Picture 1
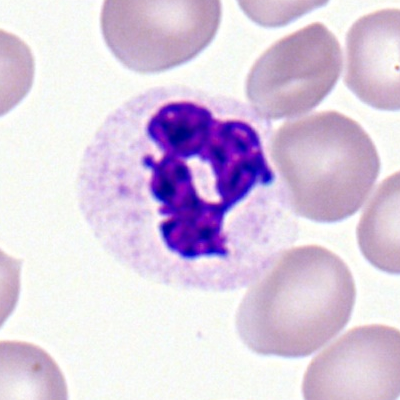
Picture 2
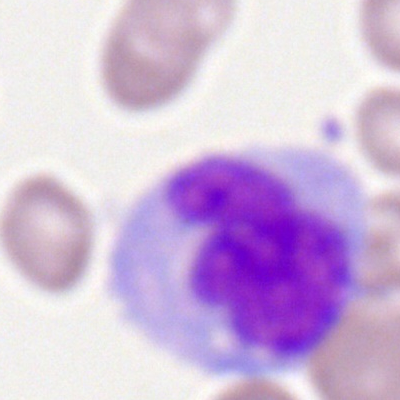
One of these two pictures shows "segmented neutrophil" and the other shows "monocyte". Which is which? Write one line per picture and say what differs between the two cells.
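The cell in picture 1 is a segmented neutrophil. The cytoplasm holds many fine, faint pinkish-lilac granules.
The cell in picture 2 is a monocyte. No distinct granules can be seen in the cytoplasm.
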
